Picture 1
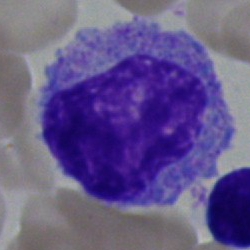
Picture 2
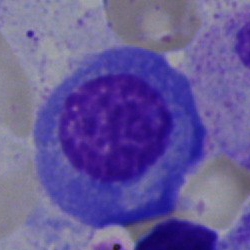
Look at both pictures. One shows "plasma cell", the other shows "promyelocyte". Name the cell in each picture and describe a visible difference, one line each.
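Picture 1: promyelocyte. Fine purple granules are scattered through the cytoplasm.
Picture 2: plasma cell. No granules are seen in the cytoplasm.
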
